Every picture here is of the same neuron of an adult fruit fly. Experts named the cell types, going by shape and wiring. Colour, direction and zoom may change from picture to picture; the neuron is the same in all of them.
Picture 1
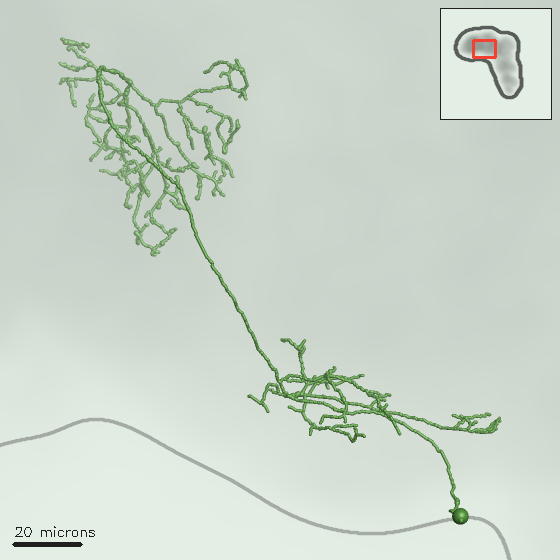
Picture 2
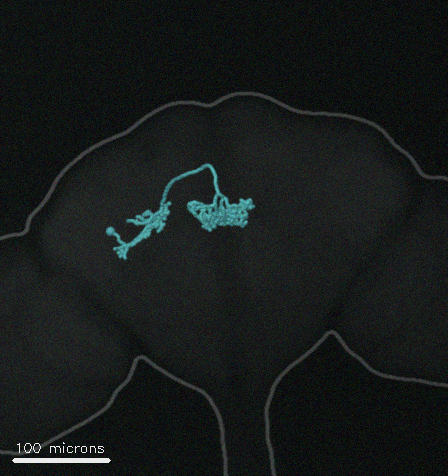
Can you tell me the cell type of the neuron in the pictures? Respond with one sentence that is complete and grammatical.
The neuron is typed under the name FB2E.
